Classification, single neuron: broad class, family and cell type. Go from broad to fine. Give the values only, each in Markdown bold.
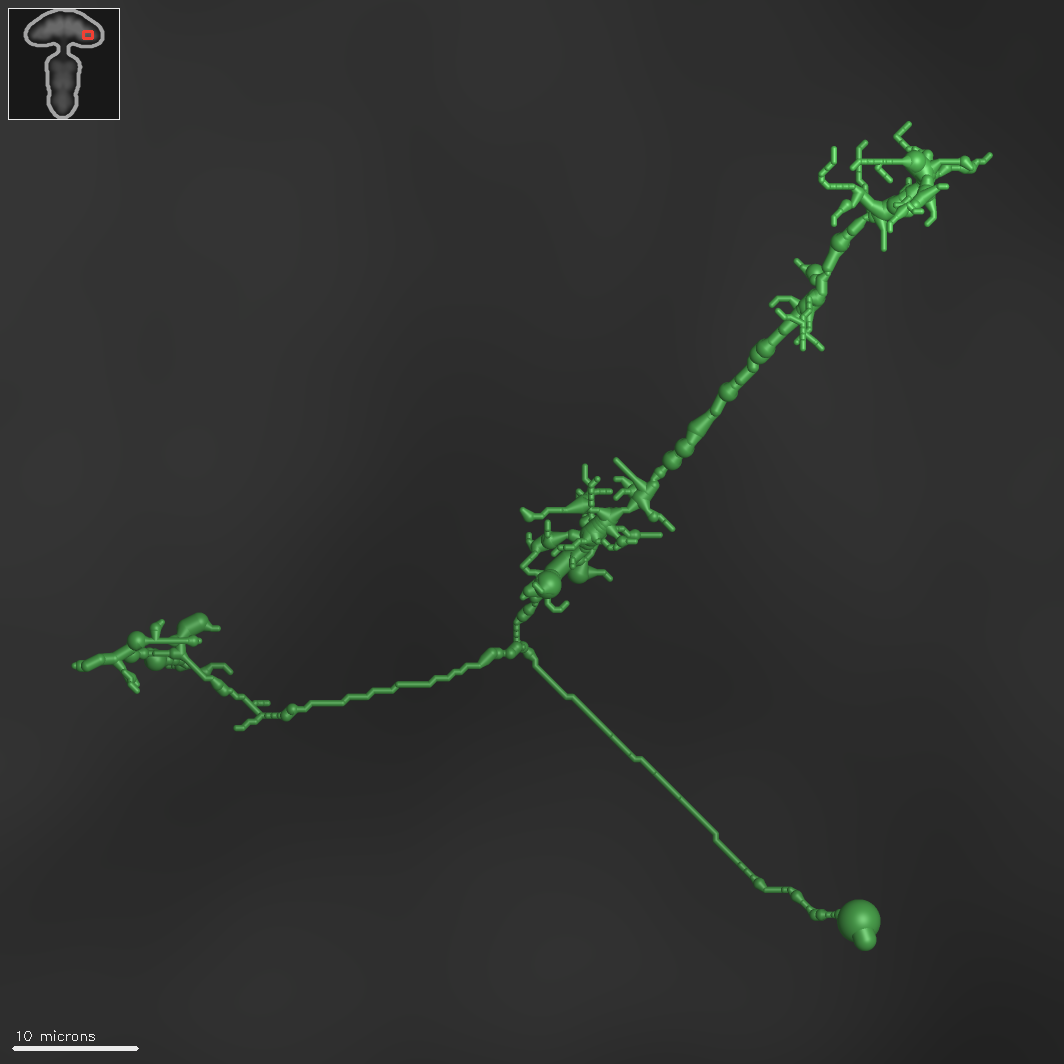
**optic-lobe intrinsic neuron**, **T**, **T2**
